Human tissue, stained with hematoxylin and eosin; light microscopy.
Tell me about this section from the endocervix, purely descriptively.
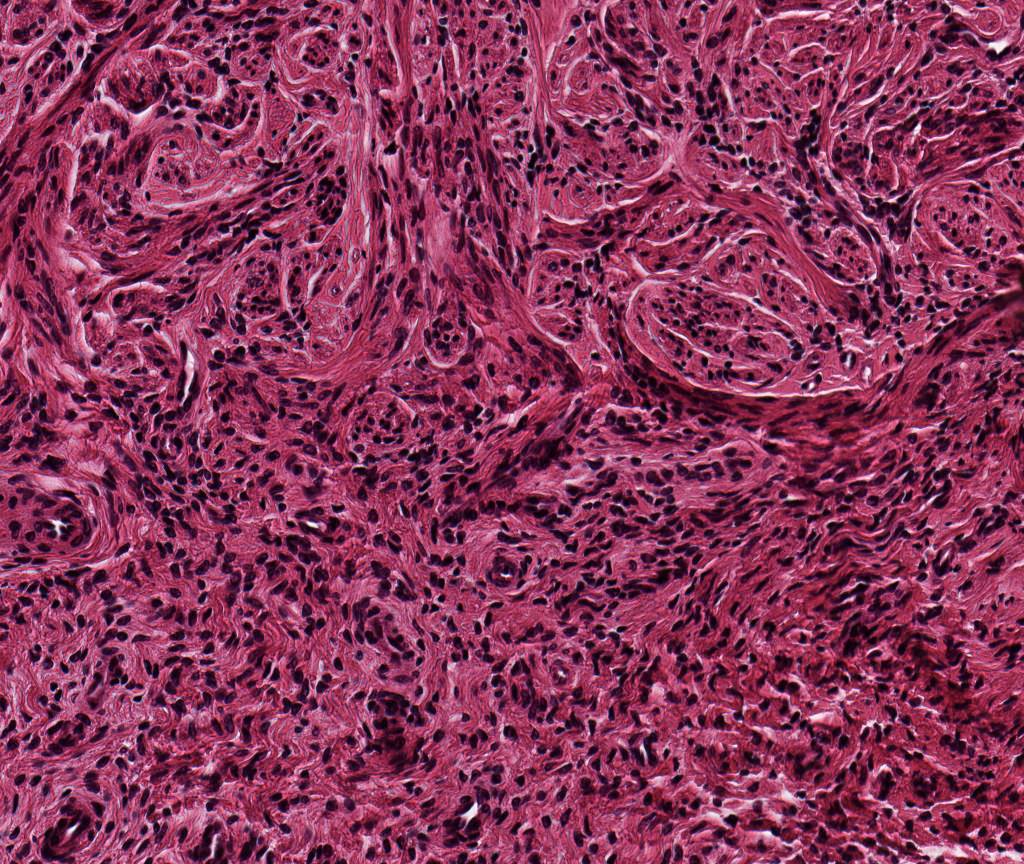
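Two regions are distinguished. In the upper half the field is divided into rounded and curving bundles, while the lower half forms a more uniform, densely cellular sheet. Pink fibrillary material lies between the nuclei. No epithelium is present anywhere in the field, and no fat cells are seen.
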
